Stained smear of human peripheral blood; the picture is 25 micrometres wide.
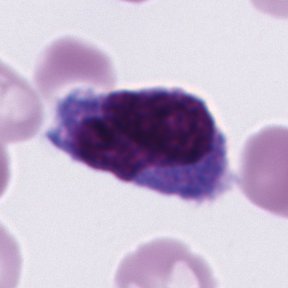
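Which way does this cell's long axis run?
From left to right; the cell is elongated, about 17 by 10 micrometres.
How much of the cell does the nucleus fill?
Most of it.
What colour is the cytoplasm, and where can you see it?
Blue, showing mainly at the left end and along the lower right edge.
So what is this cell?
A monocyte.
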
